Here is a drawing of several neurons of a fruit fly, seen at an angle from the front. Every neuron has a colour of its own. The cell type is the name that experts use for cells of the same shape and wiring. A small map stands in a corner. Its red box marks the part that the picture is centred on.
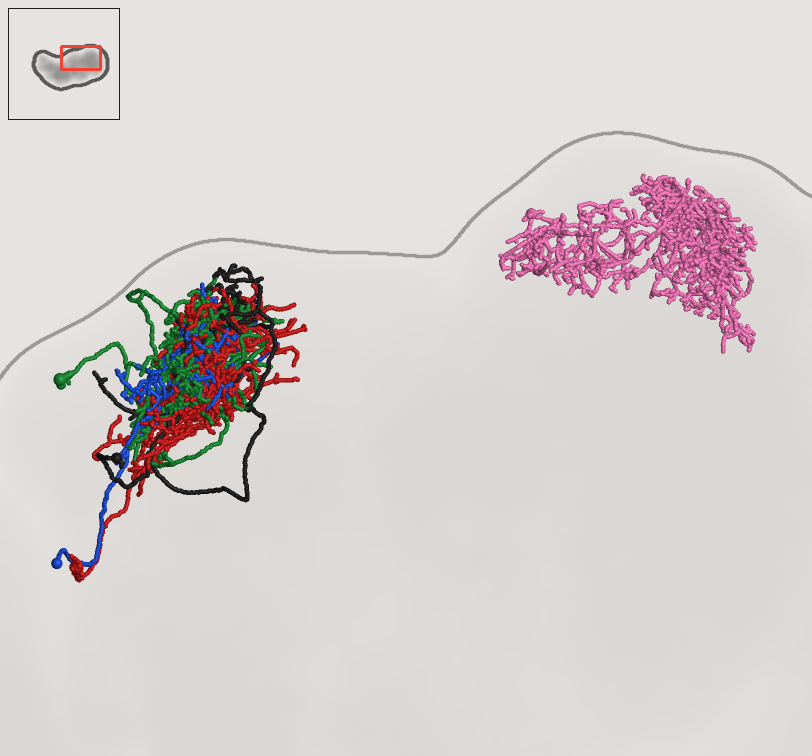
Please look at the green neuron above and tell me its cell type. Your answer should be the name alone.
SLP378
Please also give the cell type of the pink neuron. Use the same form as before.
SLP391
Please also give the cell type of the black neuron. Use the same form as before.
CB1759b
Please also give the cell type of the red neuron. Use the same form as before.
SLP209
